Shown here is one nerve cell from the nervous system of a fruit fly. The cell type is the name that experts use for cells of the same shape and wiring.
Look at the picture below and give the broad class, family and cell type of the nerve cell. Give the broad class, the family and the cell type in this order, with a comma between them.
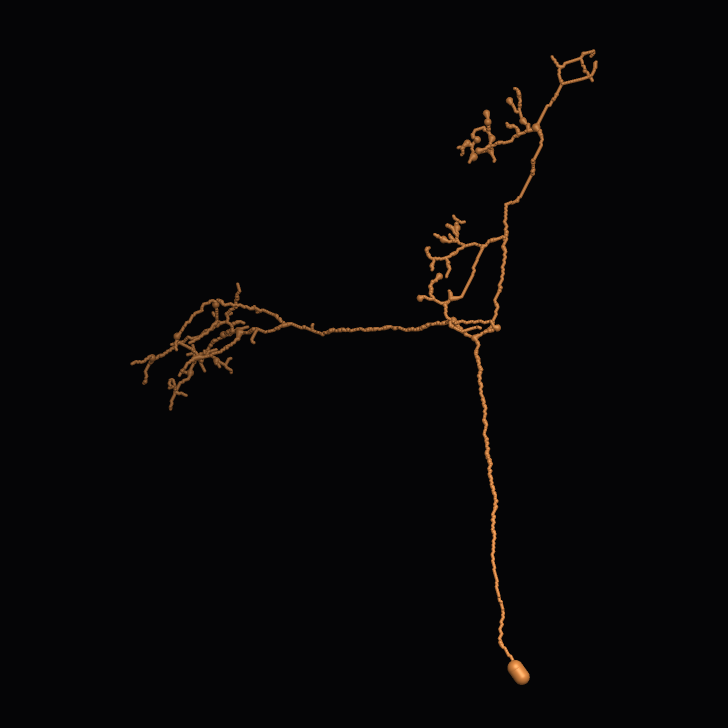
central-brain intrinsic neuron, hemilineage AOTUv4_ventral, FB8E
